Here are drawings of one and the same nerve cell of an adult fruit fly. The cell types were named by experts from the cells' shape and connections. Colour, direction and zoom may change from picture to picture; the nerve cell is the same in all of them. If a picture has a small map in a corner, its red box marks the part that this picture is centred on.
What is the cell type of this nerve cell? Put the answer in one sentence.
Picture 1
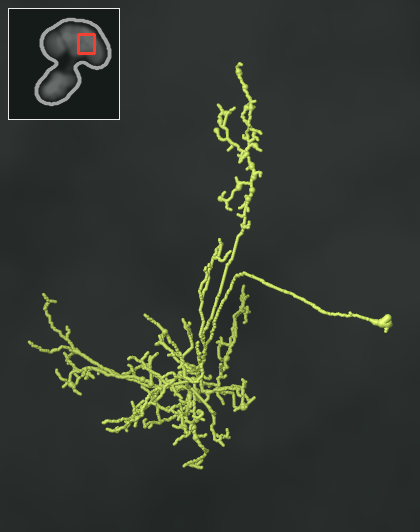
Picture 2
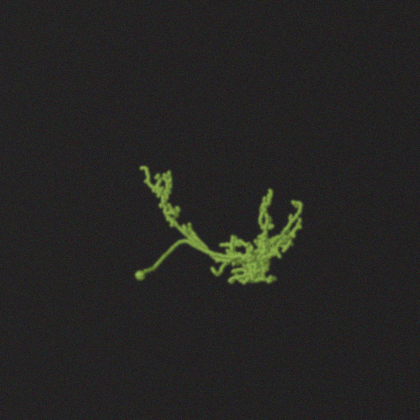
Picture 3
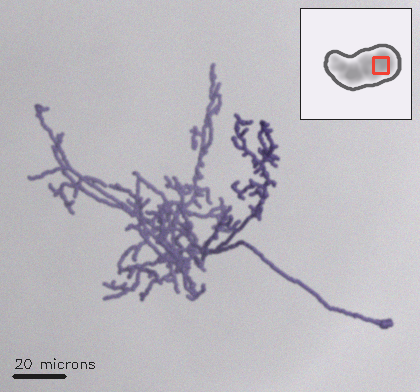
The cell type is CB1202.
